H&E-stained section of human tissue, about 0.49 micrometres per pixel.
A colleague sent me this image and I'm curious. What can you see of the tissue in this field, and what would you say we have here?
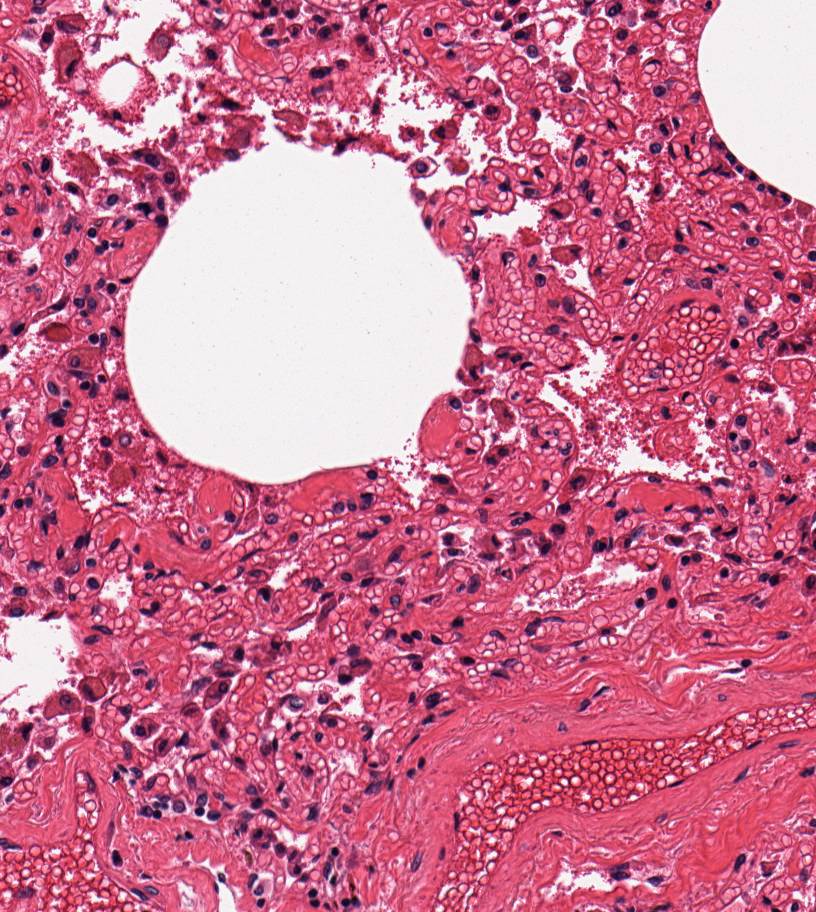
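A meshwork of thin cellular septa encloses many small airspaces, interrupted by a large rounded empty space in the upper left-centre. Nuclei in the septa are small, dark and oval to elongated, scattered singly rather than in sheets. Rounded cells with dense dark red-brown cytoplasm lie free within the airspaces, most numerous upper left. Dense, wavy pink collagen bands cross the lower field diagonally. The tissue is lung.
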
